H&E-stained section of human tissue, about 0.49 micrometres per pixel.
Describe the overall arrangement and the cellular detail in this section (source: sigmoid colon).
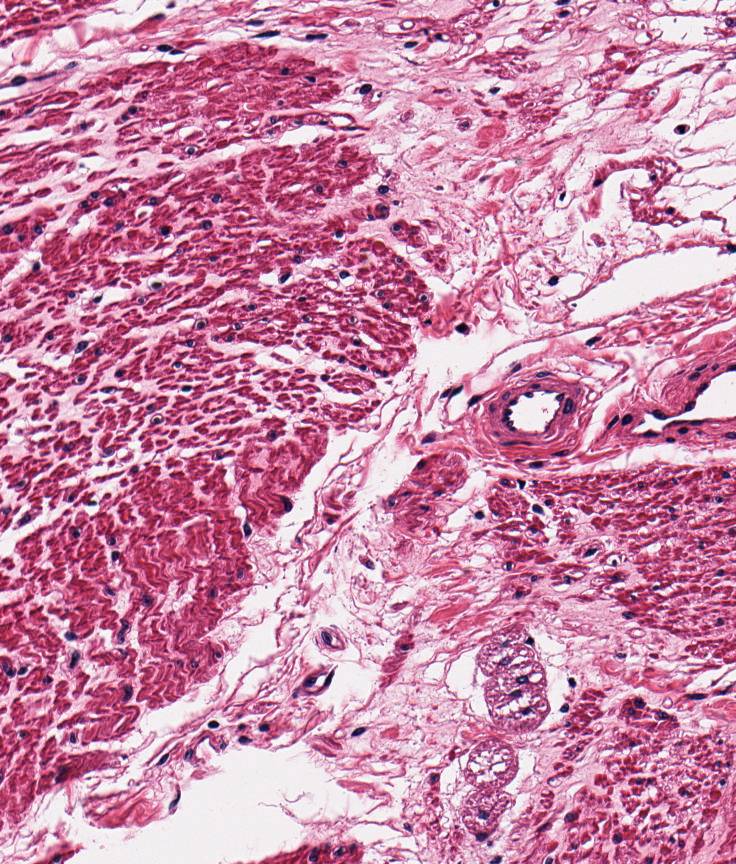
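Most of the left half of the field is occupied by large bundles of smooth muscle. Their cells have deeply eosinophilic cytoplasm with scattered small dark nuclei. A band of loose connective tissue runs diagonally from the upper right towards the lower centre, separating the muscle bundles. A further smooth muscle bundle lies in the lower right part of the field.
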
